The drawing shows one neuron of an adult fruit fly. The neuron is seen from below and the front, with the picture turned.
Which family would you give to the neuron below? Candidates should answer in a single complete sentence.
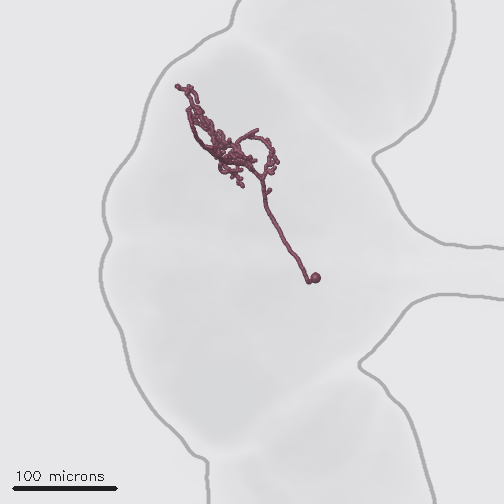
The neuron is sorted into family hemilineage DM6_posterior.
